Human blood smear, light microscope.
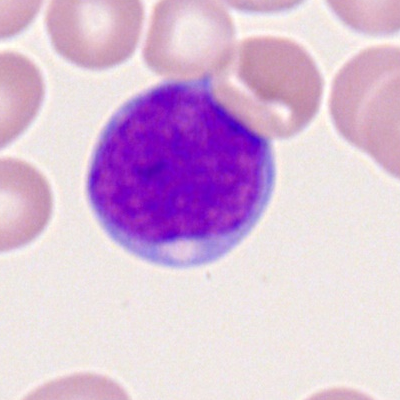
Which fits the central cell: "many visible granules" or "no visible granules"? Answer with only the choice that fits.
No visible granules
